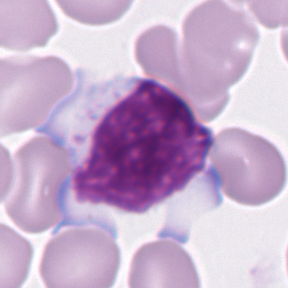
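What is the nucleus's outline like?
Angular, with fairly straight edges and corners.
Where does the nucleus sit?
Toward the right, leaving most of the plentiful, pale cytoplasm on the left.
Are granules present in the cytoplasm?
Yes, a few fine purple granules above and to the left of the nucleus.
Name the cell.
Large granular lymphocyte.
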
